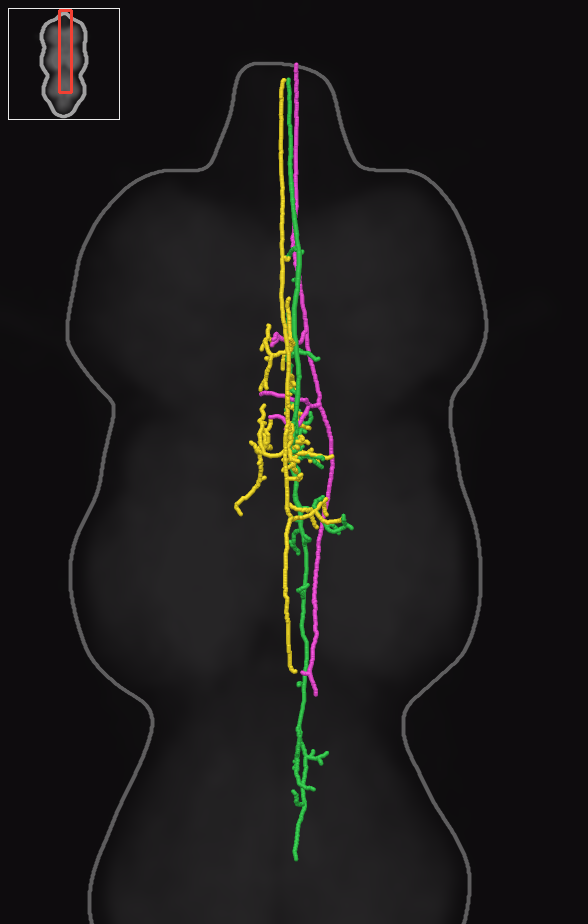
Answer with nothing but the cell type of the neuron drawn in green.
DNp06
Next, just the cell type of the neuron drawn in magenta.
DNp35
